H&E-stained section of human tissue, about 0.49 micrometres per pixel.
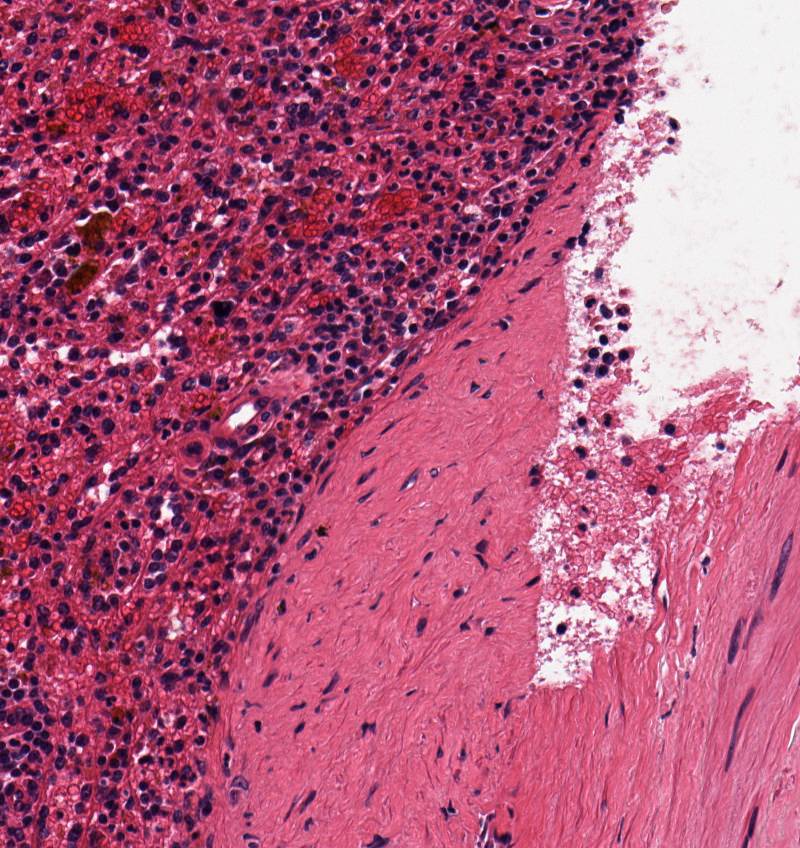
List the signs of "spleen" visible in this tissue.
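In this spleen, the left half of the field is densely cellular, packed with red blood cells and small cells with round dark nuclei.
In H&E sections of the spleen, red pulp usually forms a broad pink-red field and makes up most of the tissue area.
The tissue crowded with red blood cells on the left goes with that. A band of dense pink fibrous tissue runs diagonally from the upper right toward the lower left, separating this cellular tissue from the right side. Within the band, the nuclei are sparse, dark and spindle-shaped. Along its right edge, loose red blood cells and scattered round dark nuclei lie in pale material beside the empty space.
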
